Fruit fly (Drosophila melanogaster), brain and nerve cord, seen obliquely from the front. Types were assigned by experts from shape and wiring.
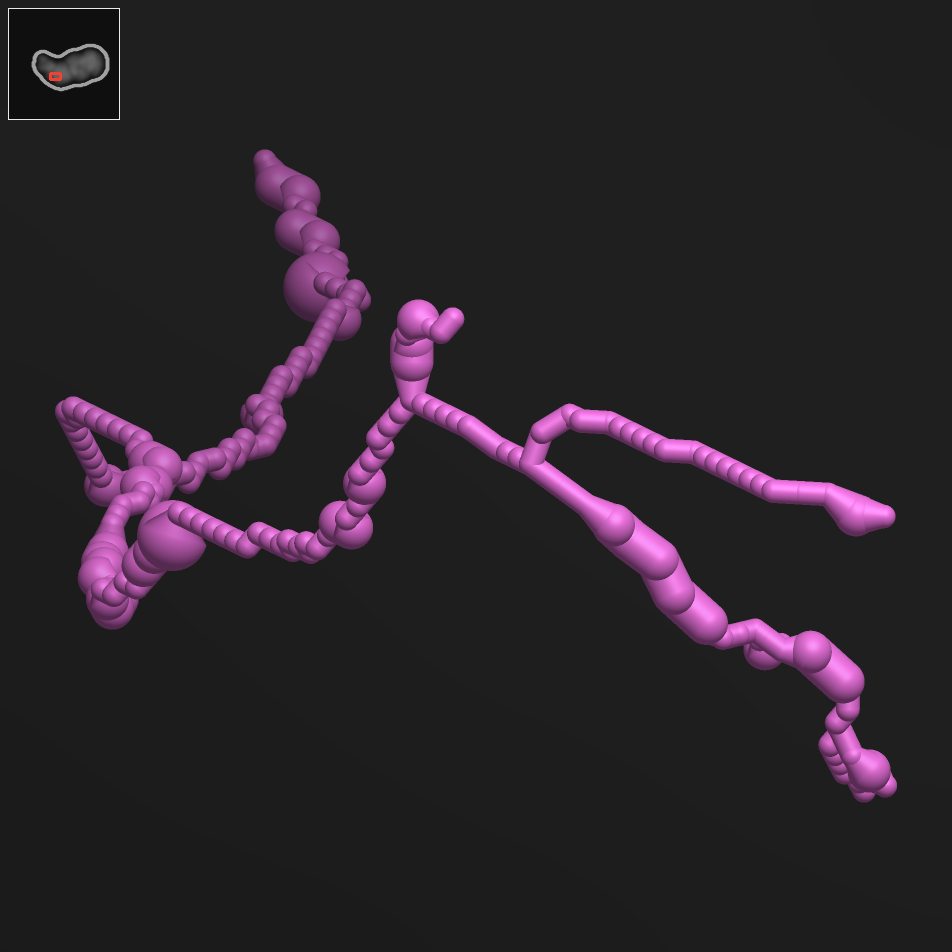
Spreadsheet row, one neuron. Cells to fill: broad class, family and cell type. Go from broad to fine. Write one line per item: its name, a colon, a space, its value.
broad class: sensory neuron entering the nerve cord
family: class gustatory
cell type: LgLG2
